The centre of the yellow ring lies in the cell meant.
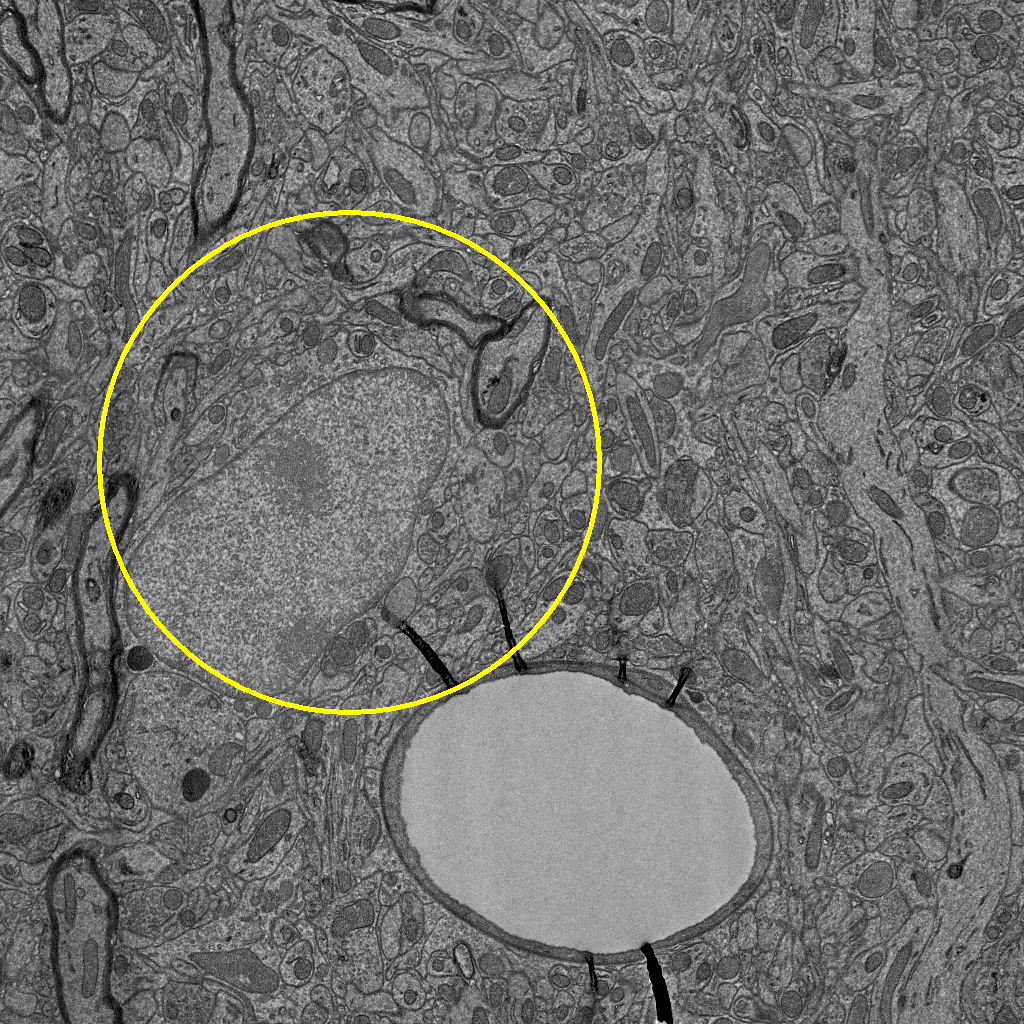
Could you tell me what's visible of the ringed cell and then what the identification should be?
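Look at that nucleus: a big elongated oval, long axis running lower left to upper right. Smooth envelope, no deep folds or dents. Chromatin's fine and even, no thick dark rim under the envelope, a diffuse, slightly darker patch near the middle. It's an astrocyte.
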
